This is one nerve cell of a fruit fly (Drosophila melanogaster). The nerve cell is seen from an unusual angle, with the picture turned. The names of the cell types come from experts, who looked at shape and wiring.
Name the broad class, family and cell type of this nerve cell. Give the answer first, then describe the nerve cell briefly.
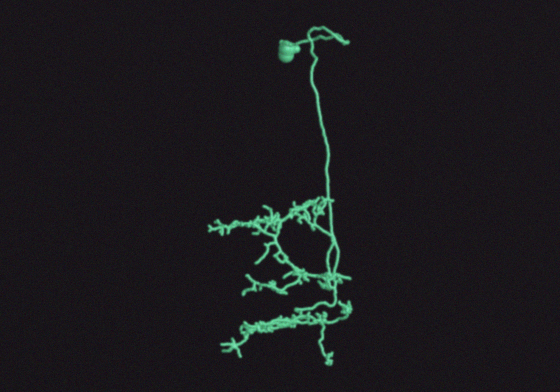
This is an optic-lobe intrinsic neuron. Its family is Mi. Its cell type is Mi17. In this view it is taller than it is wide.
